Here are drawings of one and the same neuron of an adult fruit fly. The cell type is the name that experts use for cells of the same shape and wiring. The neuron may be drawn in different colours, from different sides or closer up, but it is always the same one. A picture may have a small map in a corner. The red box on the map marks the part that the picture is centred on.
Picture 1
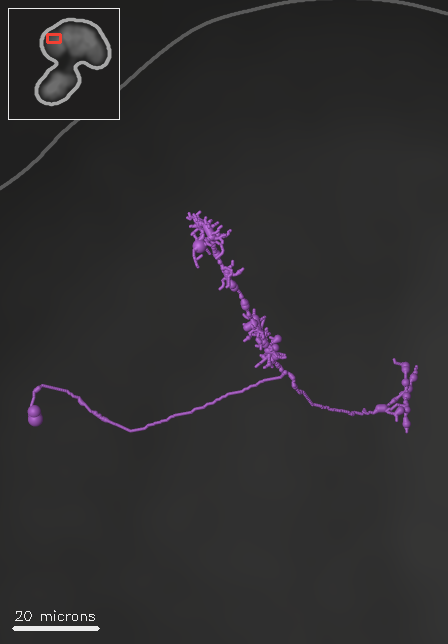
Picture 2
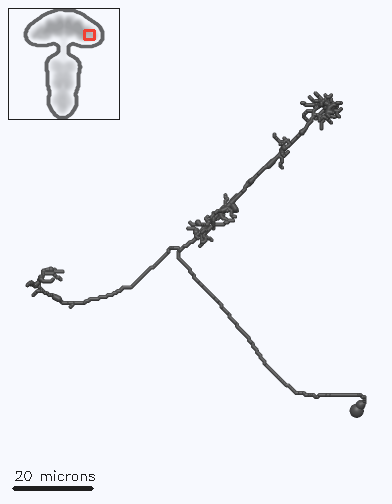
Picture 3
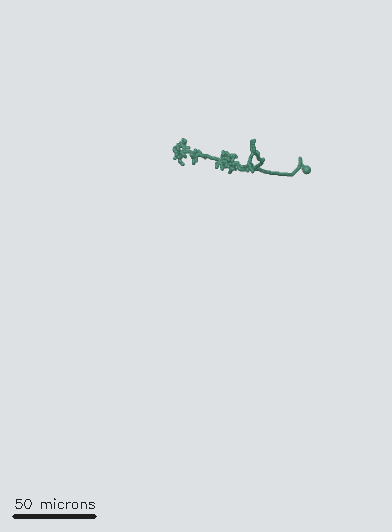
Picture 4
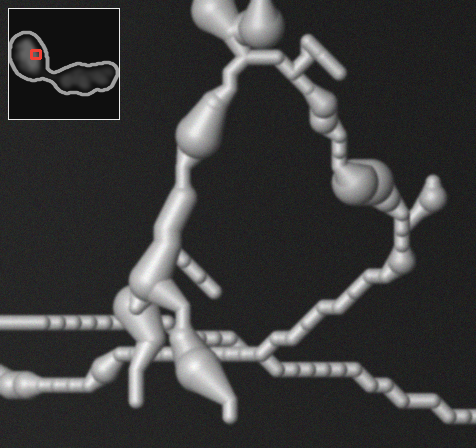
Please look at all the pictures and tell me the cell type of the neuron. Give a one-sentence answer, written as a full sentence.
The cell type that this neuron has is T2.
